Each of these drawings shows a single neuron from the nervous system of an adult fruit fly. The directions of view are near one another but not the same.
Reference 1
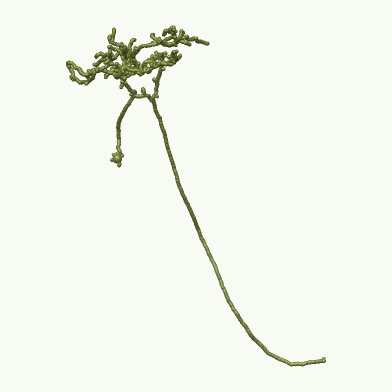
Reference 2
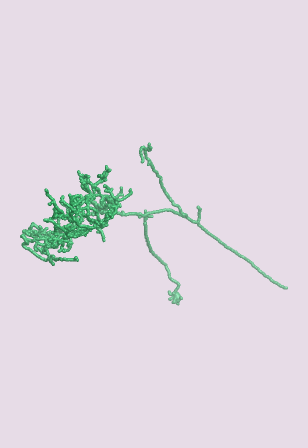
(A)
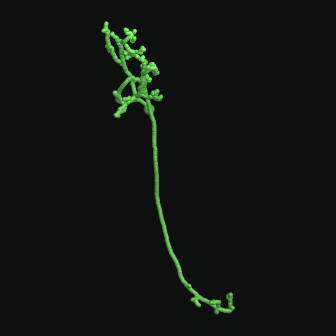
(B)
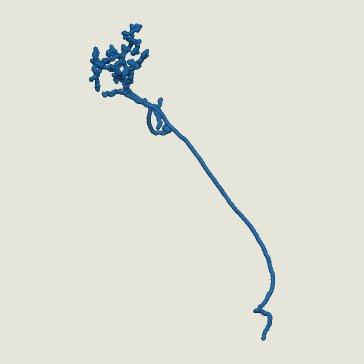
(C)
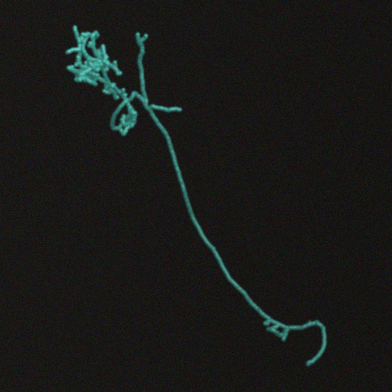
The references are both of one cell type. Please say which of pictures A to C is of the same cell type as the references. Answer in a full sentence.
Picture B is of the same cell type.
